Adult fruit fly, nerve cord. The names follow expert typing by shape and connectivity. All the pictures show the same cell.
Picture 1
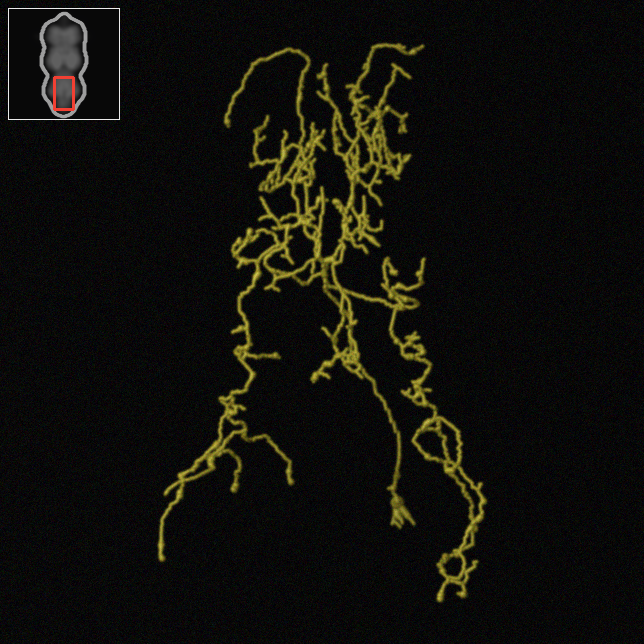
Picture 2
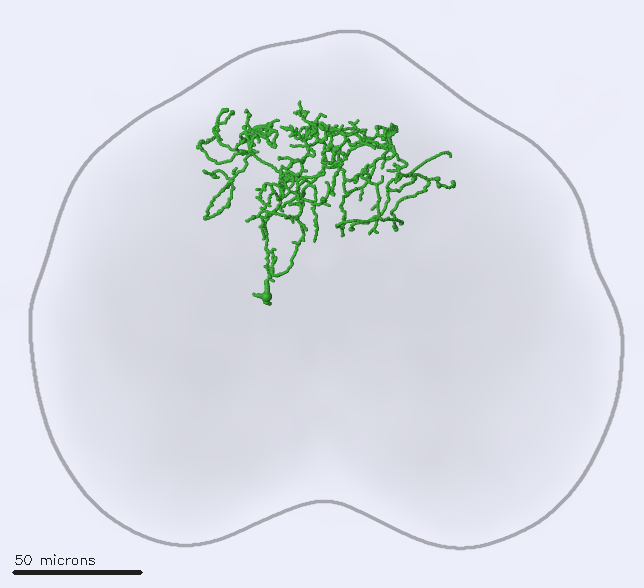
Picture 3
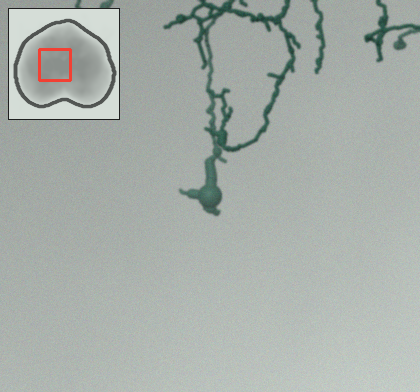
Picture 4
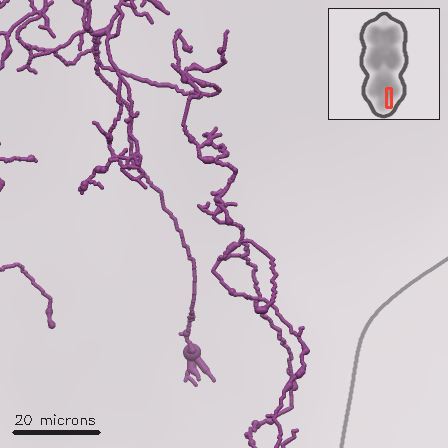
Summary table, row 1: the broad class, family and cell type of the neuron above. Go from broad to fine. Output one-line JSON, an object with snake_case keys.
{"broad_class": "nerve-cord intrinsic neuron", "family": "hemilineage 00A", "cell_type": "IN00A024"}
